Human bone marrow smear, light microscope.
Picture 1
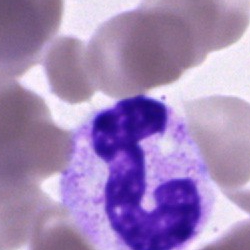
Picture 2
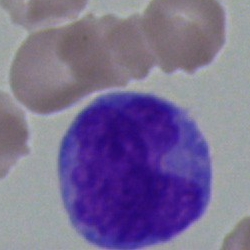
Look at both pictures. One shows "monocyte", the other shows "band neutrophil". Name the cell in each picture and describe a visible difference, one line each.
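Picture 1 shows a band neutrophil: The cytoplasm holds many fine pinkish-violet granules.
Picture 2 shows a monocyte: No granules are visible in the cytoplasm.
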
